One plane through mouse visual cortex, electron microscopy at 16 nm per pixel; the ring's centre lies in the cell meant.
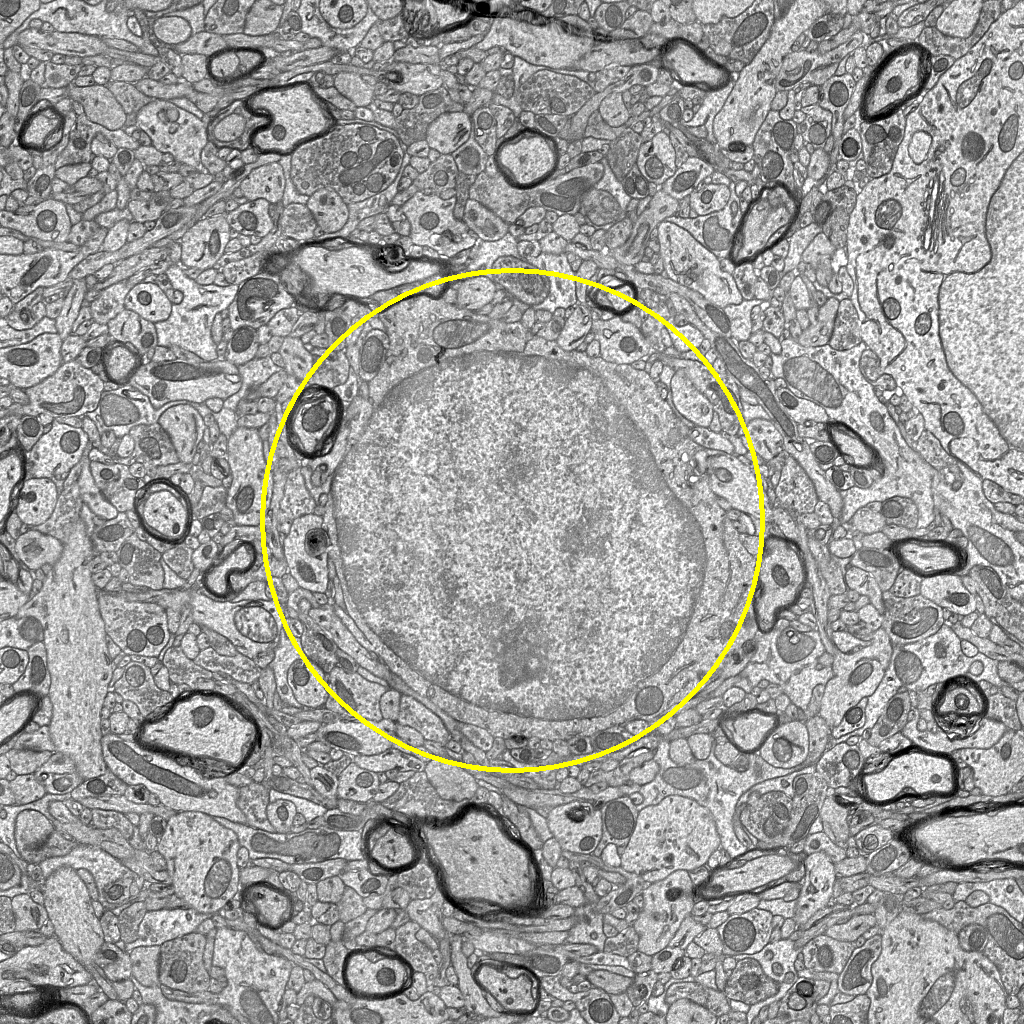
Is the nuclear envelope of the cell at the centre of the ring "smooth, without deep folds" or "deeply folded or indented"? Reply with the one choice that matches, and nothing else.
Smooth, without deep folds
